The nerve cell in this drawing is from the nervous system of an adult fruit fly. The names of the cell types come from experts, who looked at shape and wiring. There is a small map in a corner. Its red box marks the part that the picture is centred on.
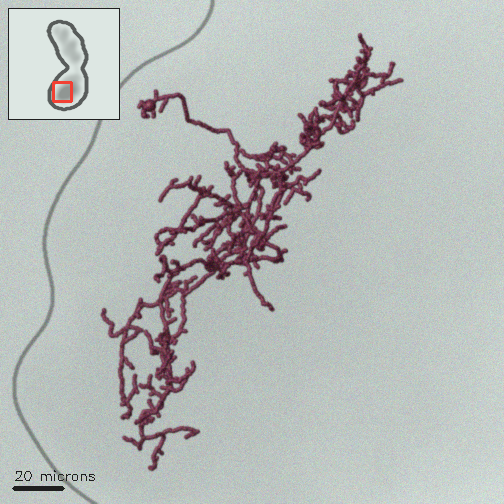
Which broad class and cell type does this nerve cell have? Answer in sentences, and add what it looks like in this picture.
This is a central-brain intrinsic neuron. It is of cell type SMP501. From top to bottom in the picture it spans about 180 microns. Dozens of branch ends can be seen.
